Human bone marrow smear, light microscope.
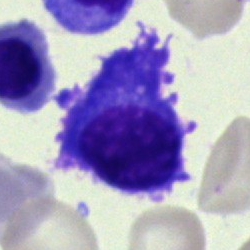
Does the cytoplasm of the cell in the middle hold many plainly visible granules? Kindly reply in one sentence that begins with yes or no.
No, the cytoplasm of this cell holds no visible granules.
